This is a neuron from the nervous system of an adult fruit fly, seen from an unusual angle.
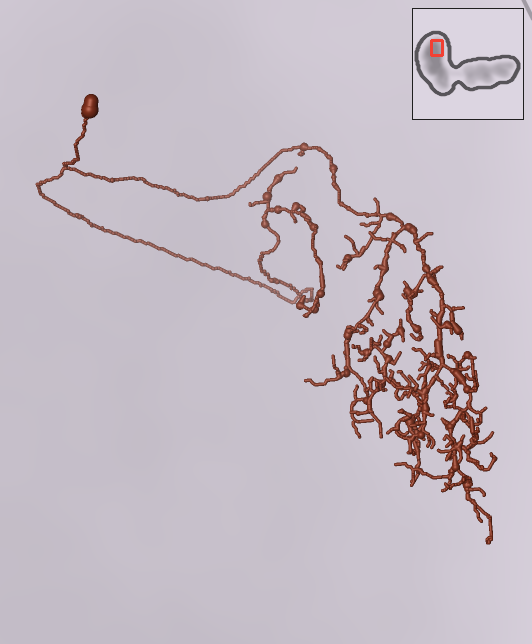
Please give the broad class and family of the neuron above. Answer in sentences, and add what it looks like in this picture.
Its broad class is visual projection neuron. Its family is MeVP. The cell body can be seen at the upper left of the picture. Dozens of branch ends can be seen.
